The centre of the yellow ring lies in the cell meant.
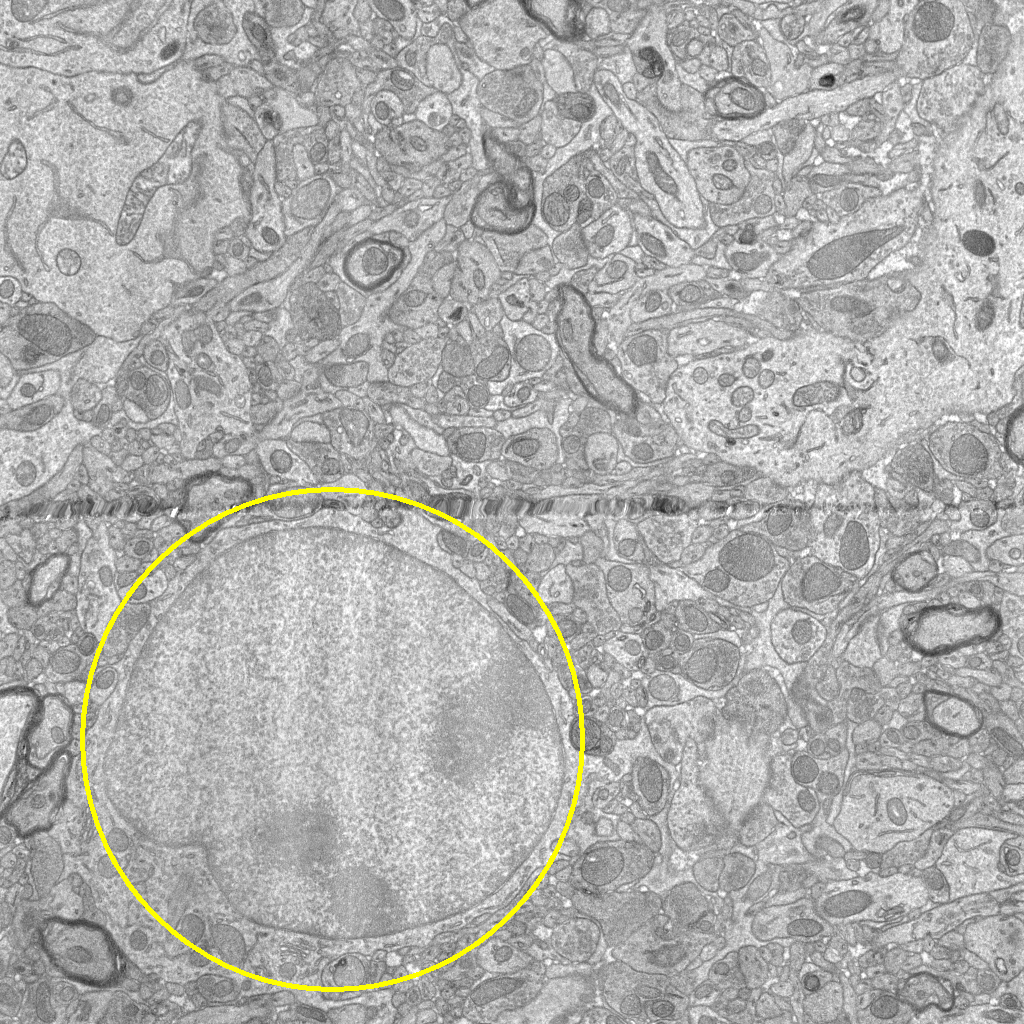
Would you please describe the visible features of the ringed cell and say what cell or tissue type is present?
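The nucleus is large and rounded and fills most of the ring. Its outline is mostly smooth, with one step-like notch at the lower left. Toward its right and lower parts, several large, fuzzy, darker grey patches lie within an otherwise pale, finely granular nucleus. No compact dark nucleolus stands out in this section. This cell is an astrocyte.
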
